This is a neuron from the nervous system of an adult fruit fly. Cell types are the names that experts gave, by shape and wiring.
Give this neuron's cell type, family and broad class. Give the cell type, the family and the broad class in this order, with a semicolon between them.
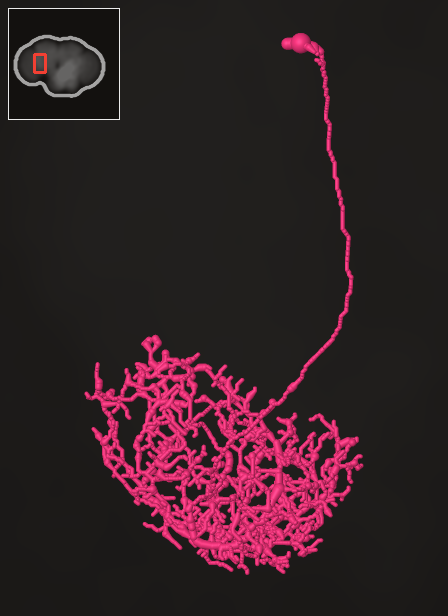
AVLP548_f1; hemilineage VLPp1; central-brain intrinsic neuron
